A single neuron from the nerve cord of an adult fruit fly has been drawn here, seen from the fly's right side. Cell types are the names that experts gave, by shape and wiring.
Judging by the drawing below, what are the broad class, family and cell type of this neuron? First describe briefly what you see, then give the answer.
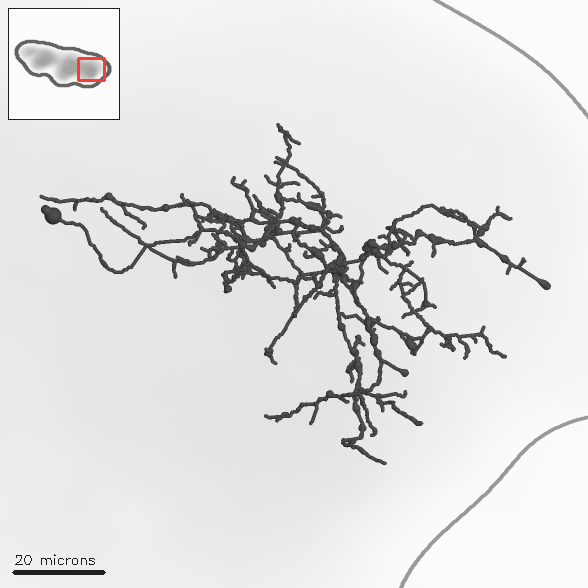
From left to right in the picture it spans about 110 microns. Dozens of branch ends can be seen. It is a nerve-cord intrinsic neuron. The family is hemilineage 20A.22A. The cell type is IN20A.22A055.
